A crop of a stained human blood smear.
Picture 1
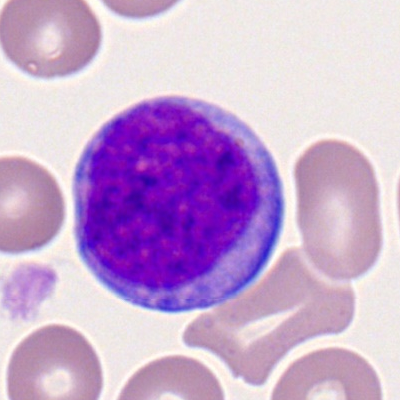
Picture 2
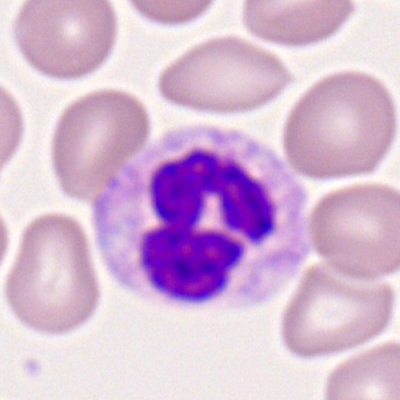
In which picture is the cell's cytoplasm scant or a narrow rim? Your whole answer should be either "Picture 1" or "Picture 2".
Picture 1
